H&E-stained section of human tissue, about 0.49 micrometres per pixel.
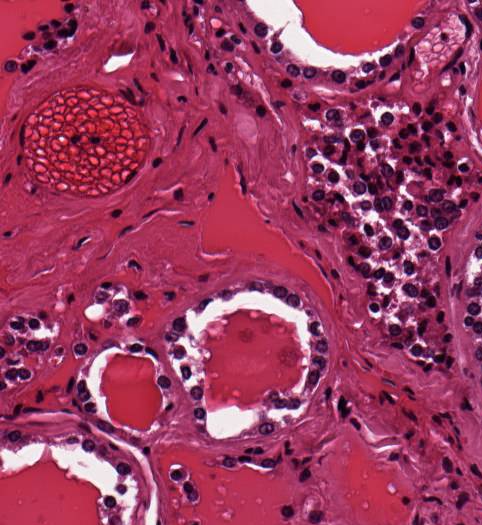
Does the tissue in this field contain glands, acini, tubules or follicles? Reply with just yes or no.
Yes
